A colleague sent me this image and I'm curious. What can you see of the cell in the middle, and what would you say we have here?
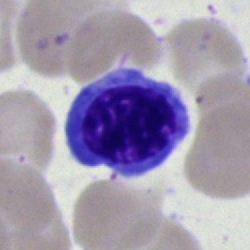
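The nucleus occupies most of the cell, leaving a narrow rim of deep blue cytoplasm in which no vacuoles are seen. Its chromatin is dark purple and clumped, with lighter patches between the clumps. This cell is an erythroblast.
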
